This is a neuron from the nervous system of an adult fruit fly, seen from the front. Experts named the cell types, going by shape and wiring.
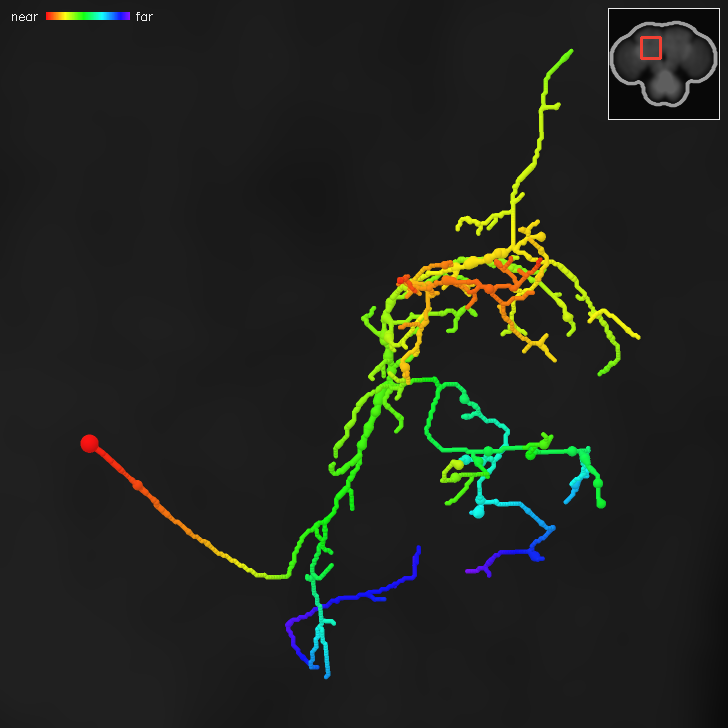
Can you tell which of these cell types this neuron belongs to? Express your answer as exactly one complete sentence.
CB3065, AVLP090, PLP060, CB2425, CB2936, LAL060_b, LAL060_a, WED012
Under cell type classification, the neuron is LAL060_a.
